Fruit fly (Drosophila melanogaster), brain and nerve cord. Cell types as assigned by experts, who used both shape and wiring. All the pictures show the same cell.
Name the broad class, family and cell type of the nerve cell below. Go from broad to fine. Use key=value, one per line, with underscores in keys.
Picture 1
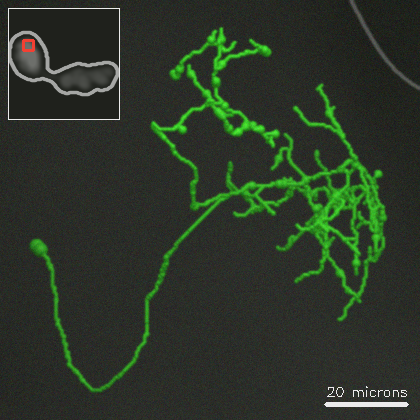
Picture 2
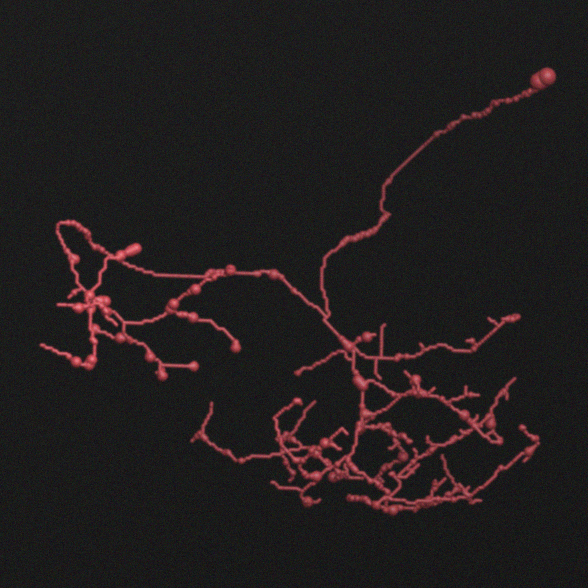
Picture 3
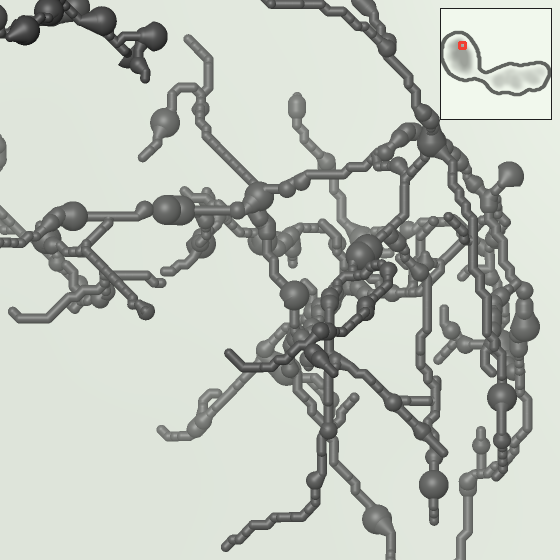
broad_class=central-brain intrinsic neuron
family=hemilineage LHa1
cell_type=LHAV6a5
